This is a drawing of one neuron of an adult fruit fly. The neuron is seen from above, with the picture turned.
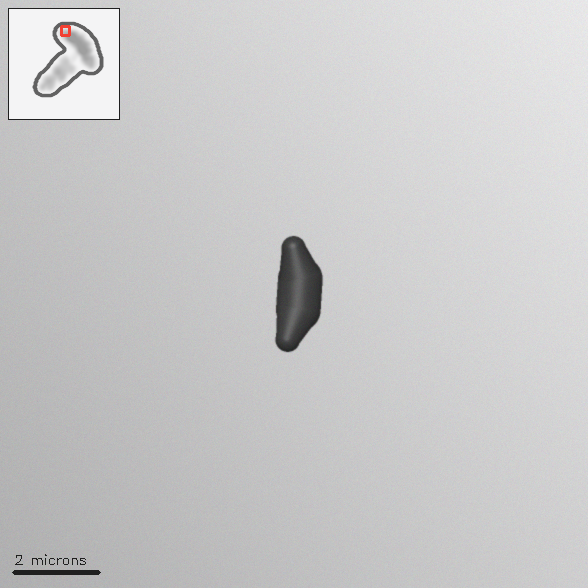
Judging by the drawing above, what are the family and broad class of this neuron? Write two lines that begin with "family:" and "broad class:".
family: class visual
broad class: photoreceptor or other optic-lobe sensory neuron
